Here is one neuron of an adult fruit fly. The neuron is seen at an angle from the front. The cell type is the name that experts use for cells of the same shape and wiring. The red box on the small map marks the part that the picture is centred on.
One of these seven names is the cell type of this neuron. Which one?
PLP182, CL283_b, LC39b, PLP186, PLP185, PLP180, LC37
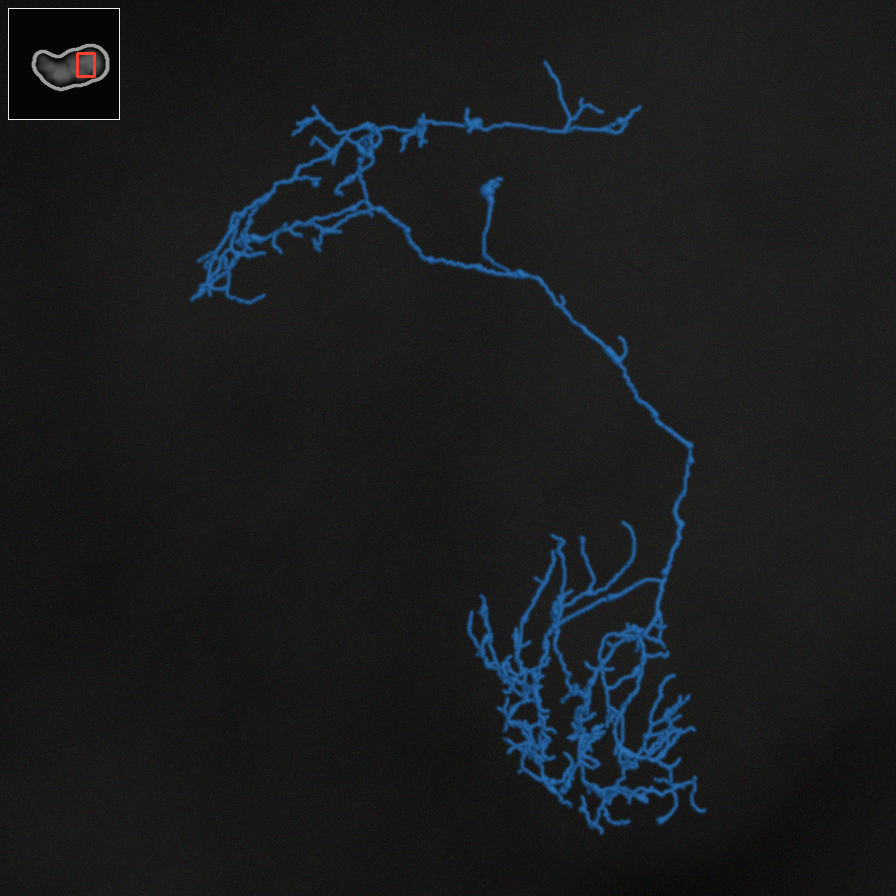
LC37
